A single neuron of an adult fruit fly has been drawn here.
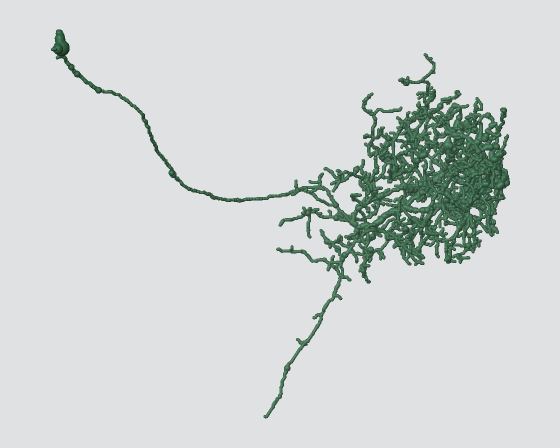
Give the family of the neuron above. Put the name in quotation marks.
"hemilineage VLPp1"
